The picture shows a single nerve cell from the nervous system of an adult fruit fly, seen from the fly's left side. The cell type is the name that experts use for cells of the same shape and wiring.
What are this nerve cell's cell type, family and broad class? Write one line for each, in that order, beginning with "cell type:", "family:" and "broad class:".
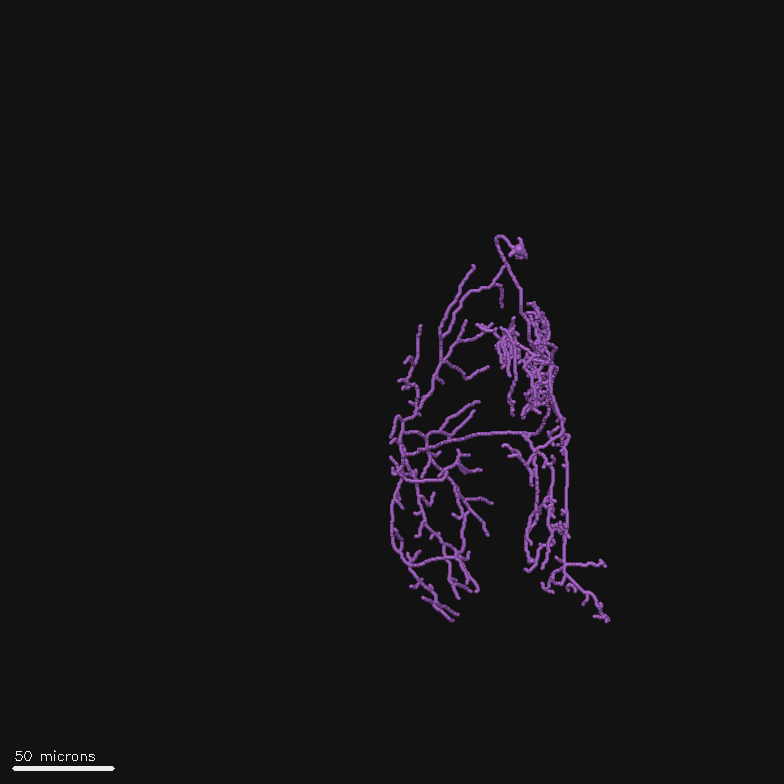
cell type: MeVC5
family: hemilineage DM1_posterior
broad class: visual centrifugal neuron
